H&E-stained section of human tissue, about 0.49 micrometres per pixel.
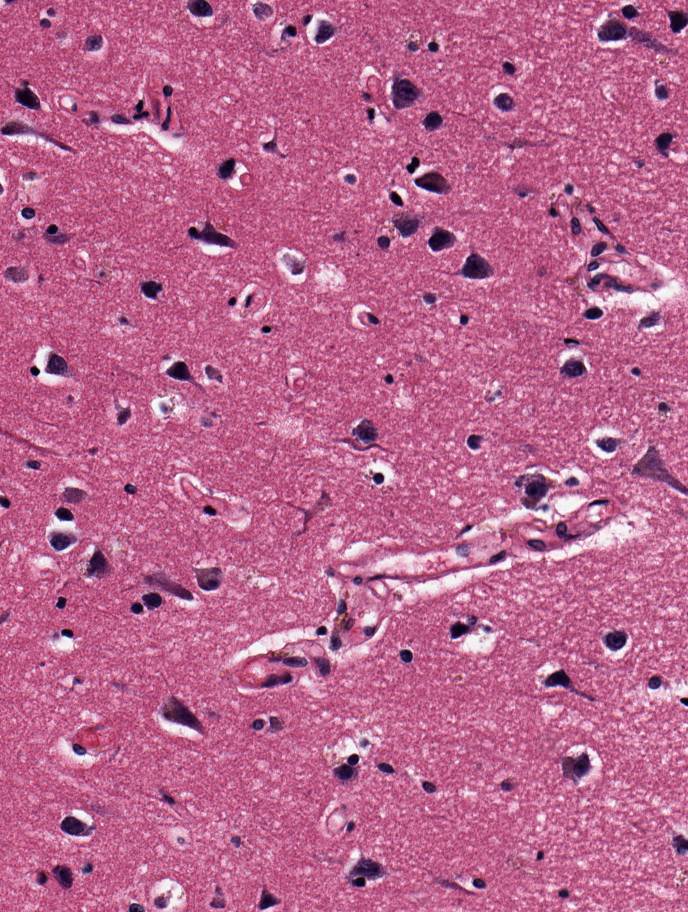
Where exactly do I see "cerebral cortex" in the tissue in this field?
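Cerebral cortex it is. The field is all pink, finely granular neuropil with cells scattered singly through it, and there's no epithelium or glands.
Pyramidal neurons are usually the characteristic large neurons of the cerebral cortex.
The scattered neurons with triangular bodies tapering into a single process sit well with that; there's a good one at the right edge just below the middle. Among them, many small, round, dark nuclei with little visible cytoplasm are spread evenly. A thin-walled small vessel also crosses the centre diagonally, from lower left toward upper right.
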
